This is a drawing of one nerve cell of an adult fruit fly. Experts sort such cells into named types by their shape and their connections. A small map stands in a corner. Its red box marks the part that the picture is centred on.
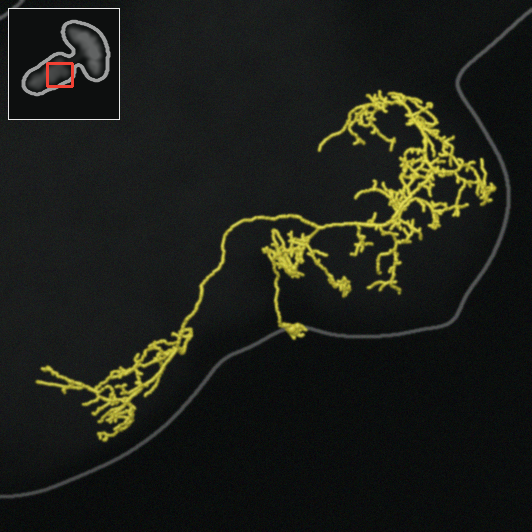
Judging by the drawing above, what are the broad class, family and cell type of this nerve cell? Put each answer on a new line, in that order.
nerve-cord intrinsic neuron
hemilineage 03A
IN03A009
